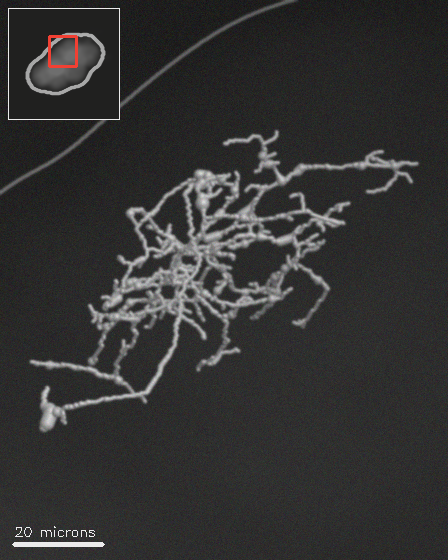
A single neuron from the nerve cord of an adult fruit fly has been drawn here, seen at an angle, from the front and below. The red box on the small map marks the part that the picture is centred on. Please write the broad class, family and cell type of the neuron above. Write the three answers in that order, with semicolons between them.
nerve-cord intrinsic neuron; hemilineage 03B; IN03B080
